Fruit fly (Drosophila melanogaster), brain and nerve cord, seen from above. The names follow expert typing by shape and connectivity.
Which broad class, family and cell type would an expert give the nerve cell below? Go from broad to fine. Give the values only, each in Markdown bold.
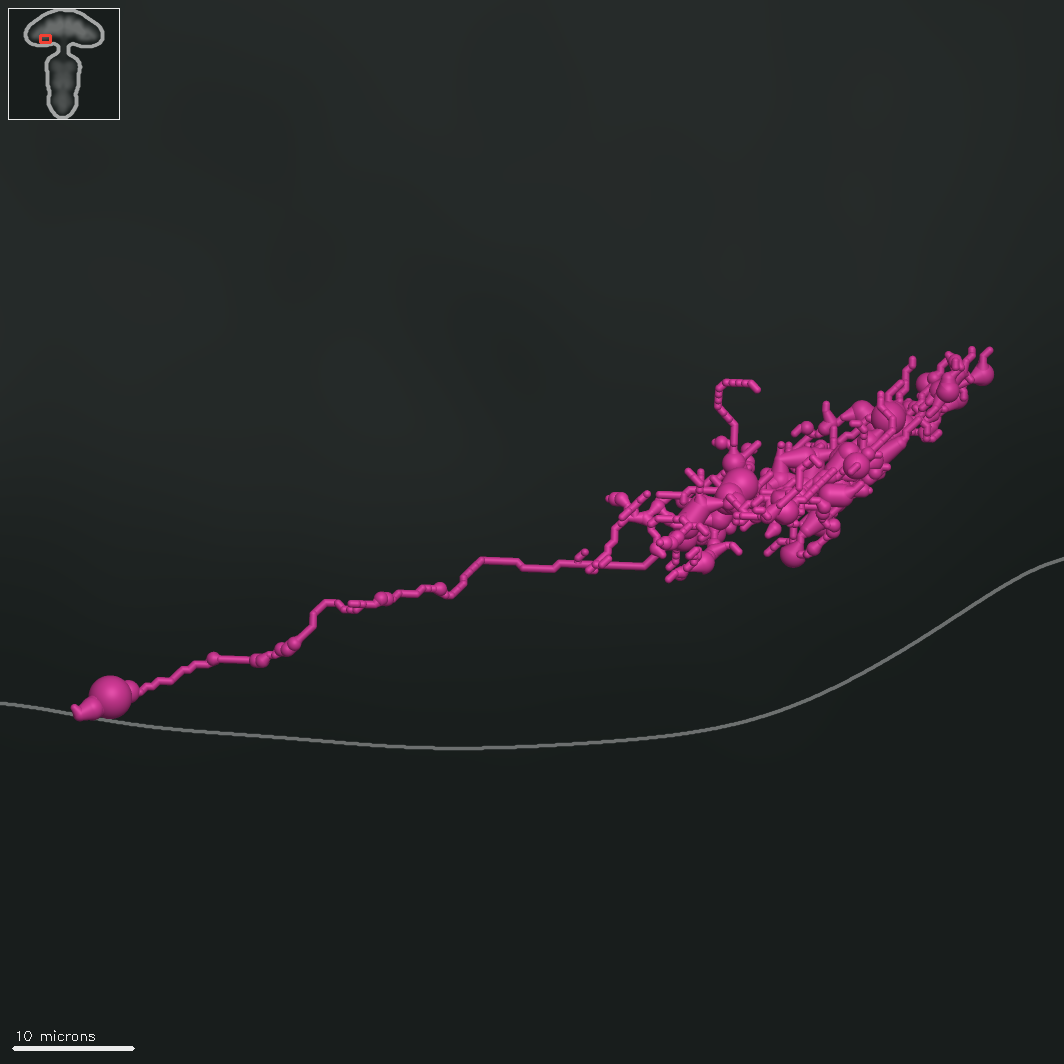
**optic-lobe intrinsic neuron**, **LPi**, **LPi3a**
